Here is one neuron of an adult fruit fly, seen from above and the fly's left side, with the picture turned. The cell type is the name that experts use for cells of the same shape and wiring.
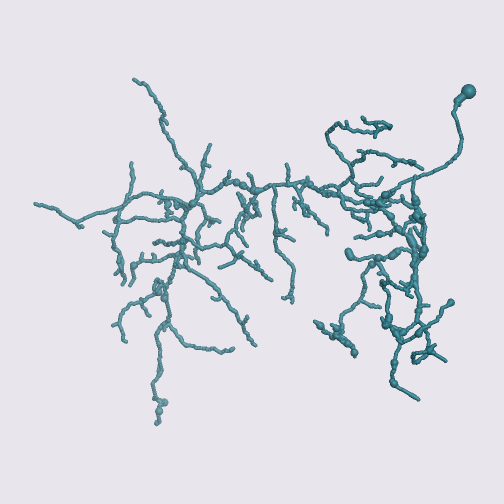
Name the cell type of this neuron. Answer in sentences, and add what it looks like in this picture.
Its cell type is CB2285. It is a central-brain intrinsic neuron. Its cell body lies at the upper right of the picture. The picture shows dozens of branch ends.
